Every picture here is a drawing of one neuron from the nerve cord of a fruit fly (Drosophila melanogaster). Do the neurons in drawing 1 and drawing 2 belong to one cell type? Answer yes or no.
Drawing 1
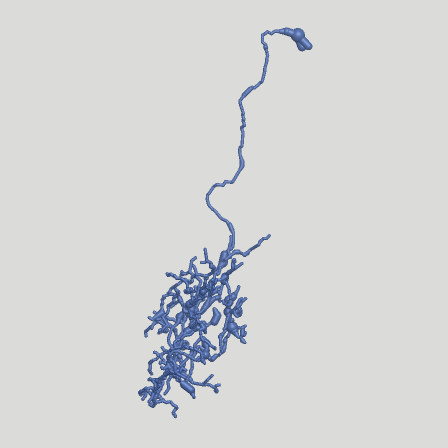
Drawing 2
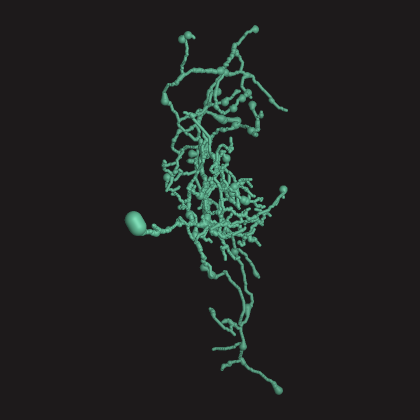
no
